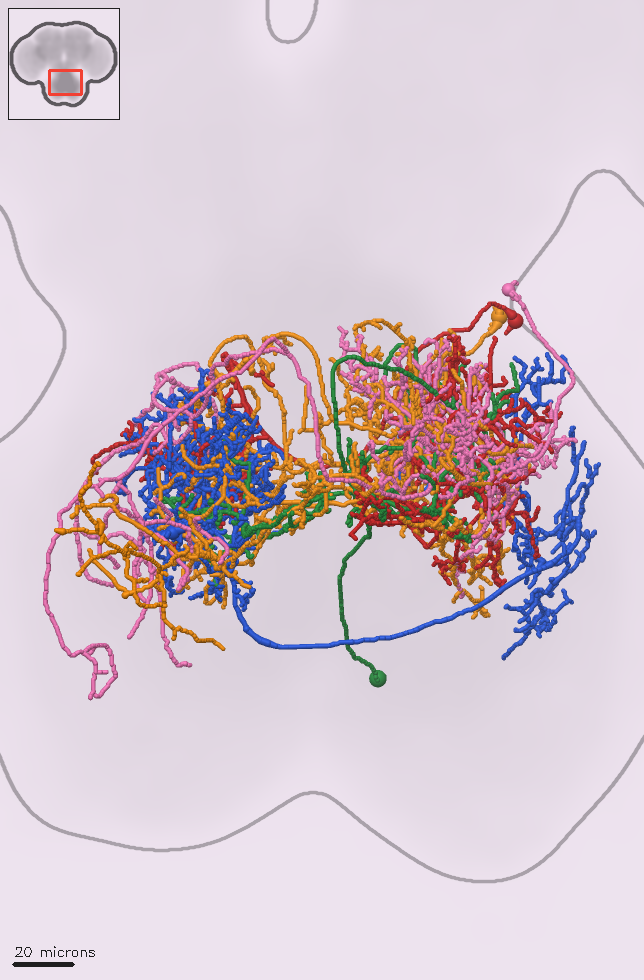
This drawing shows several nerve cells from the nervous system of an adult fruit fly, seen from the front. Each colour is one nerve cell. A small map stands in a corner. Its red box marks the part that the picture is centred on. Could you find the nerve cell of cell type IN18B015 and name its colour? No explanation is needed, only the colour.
pink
